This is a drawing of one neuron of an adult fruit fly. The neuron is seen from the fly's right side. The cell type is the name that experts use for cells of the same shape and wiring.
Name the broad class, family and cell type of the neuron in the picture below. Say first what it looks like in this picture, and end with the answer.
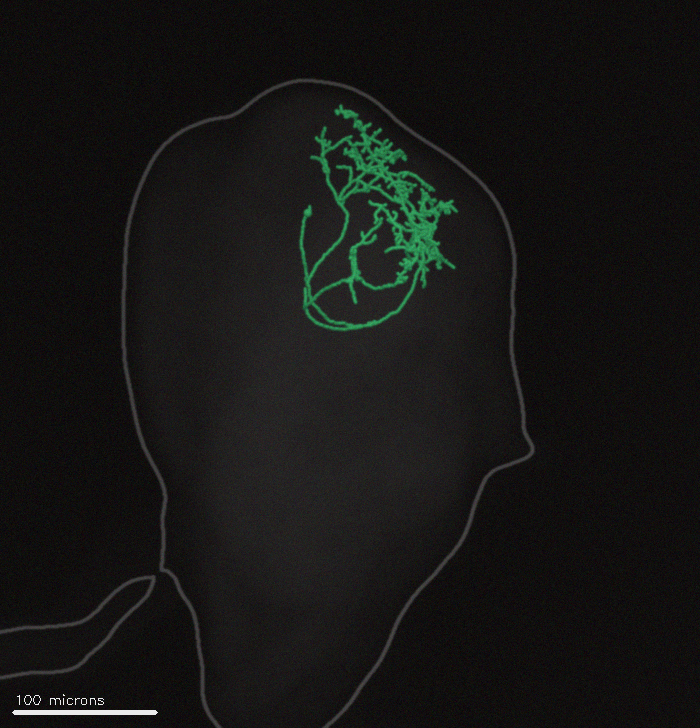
The cell body can be seen at the top of the picture. From top to bottom in the picture it spans about 160 microns. This is a central-brain intrinsic neuron. The family is hemilineage DM1_antero_dorsal. It is of cell type CRE083.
